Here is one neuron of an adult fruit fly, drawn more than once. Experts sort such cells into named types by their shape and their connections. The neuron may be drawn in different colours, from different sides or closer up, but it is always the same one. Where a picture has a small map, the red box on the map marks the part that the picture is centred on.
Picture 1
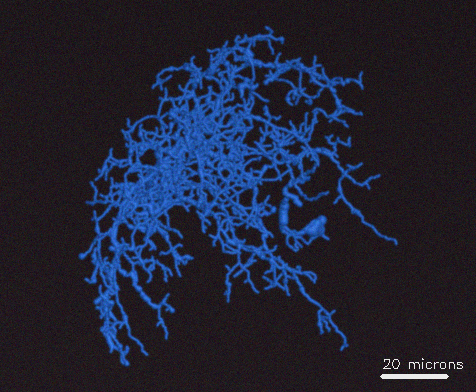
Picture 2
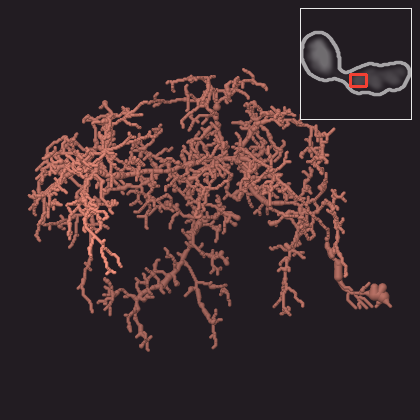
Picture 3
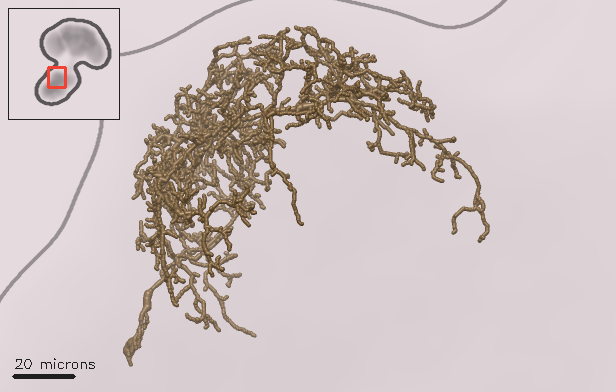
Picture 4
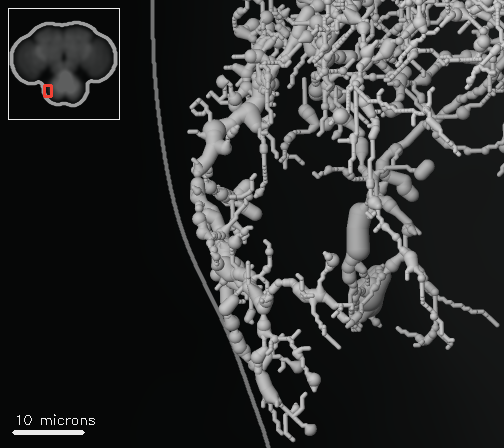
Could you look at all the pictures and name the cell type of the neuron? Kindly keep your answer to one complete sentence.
The neuron here is of the cell type IN21A015.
